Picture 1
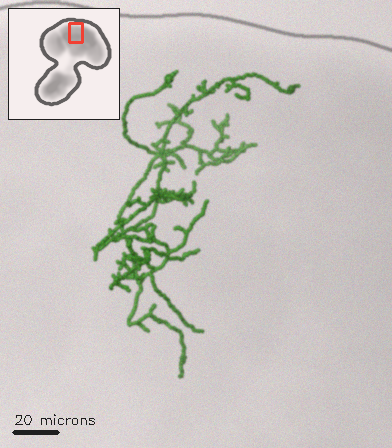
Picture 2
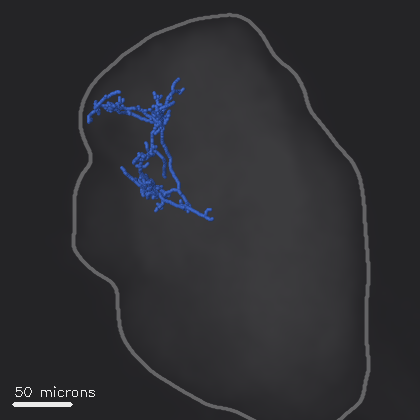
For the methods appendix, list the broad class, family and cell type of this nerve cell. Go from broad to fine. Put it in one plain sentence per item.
A central-brain intrinsic neuron of hemilineage CREa2_ventral, type LAL024.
